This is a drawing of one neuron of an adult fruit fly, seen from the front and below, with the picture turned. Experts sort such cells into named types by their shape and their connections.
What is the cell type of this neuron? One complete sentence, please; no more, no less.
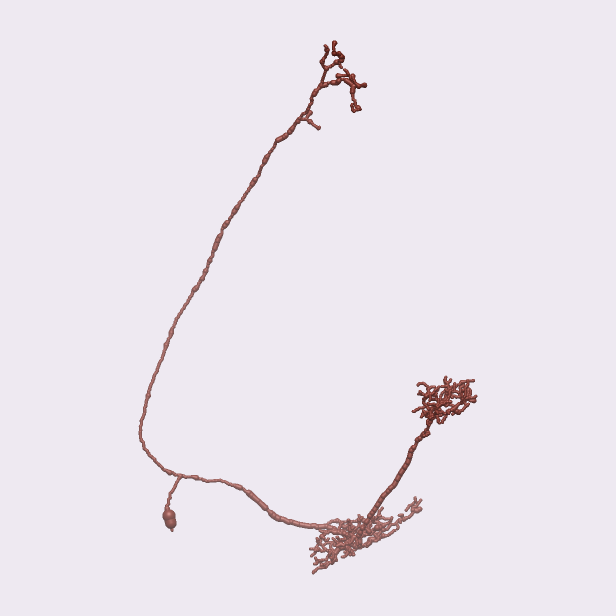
This neuron is recognized as the cell type LLPC1.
